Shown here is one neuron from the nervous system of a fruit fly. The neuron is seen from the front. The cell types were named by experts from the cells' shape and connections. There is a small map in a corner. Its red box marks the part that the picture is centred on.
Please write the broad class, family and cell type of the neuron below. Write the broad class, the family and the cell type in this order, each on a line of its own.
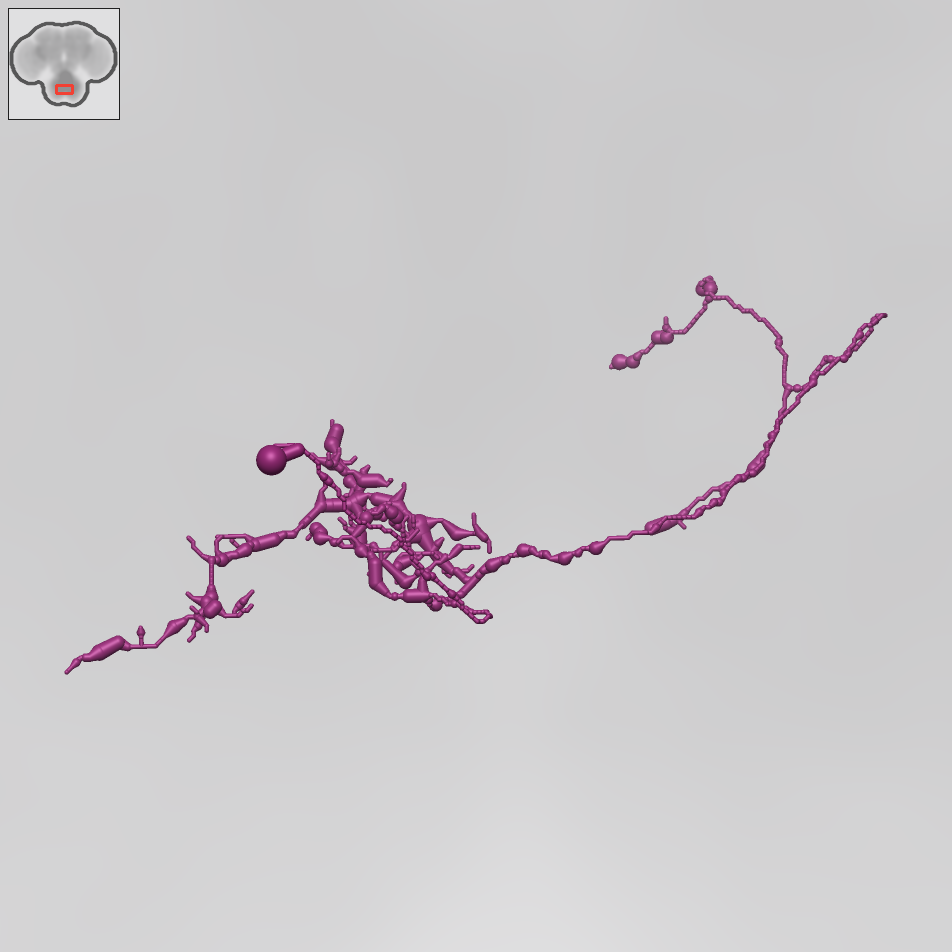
nerve-cord intrinsic neuron
hemilineage 10B
IN10B043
